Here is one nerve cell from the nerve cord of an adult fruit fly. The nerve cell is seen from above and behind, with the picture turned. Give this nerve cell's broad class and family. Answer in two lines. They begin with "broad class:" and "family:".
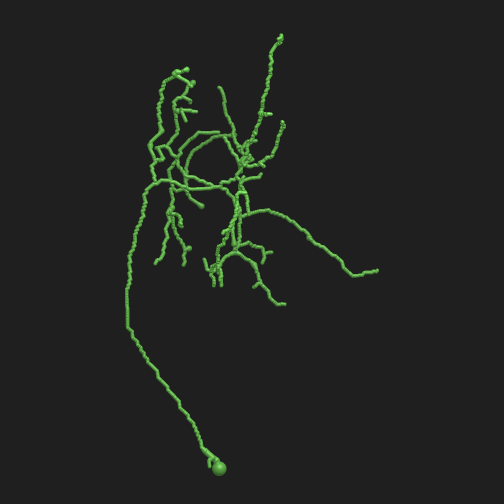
broad class: nerve-cord intrinsic neuron
family: hemilineage 01B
